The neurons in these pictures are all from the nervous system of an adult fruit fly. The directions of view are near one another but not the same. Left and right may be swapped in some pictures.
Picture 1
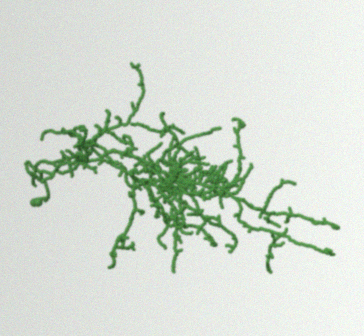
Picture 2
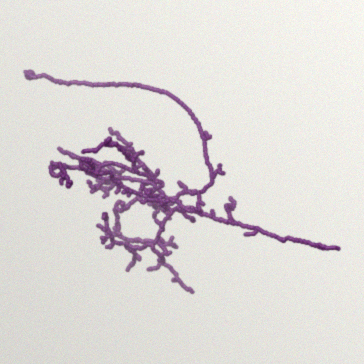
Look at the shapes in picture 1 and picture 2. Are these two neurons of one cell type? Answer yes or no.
no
